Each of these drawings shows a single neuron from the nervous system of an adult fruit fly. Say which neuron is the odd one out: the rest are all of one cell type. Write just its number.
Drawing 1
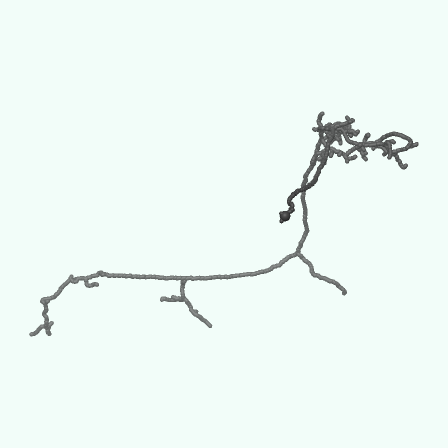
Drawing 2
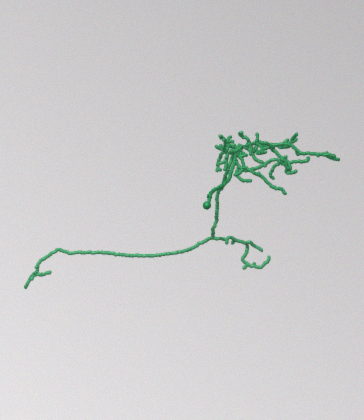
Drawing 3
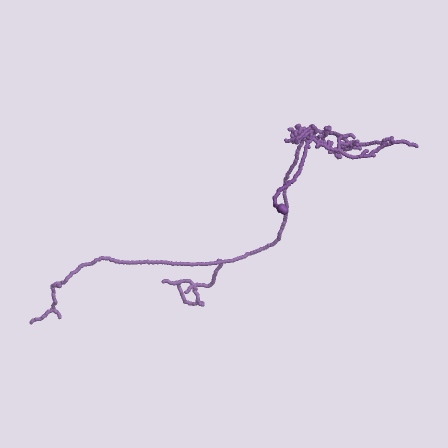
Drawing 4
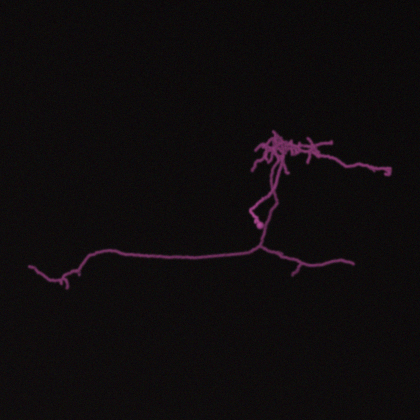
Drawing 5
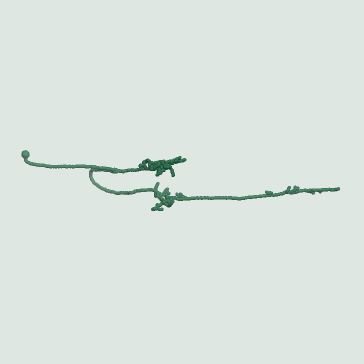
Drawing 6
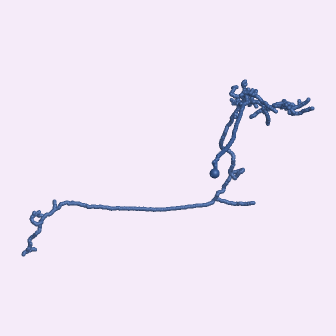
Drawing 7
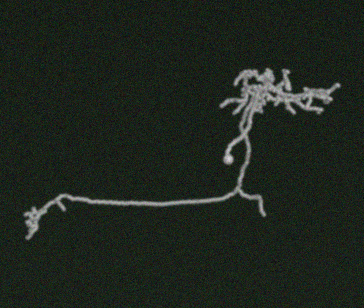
5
